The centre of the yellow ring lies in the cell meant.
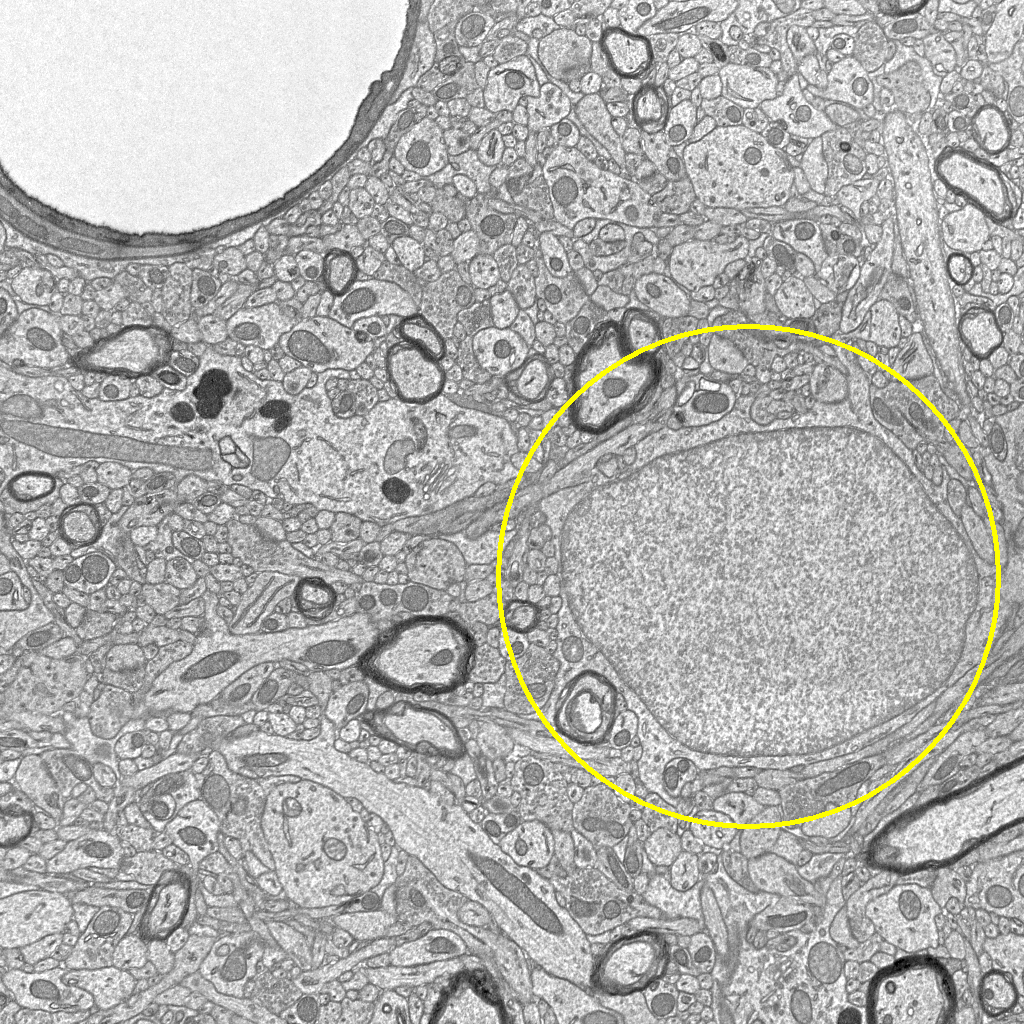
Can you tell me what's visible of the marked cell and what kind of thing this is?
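Start with the nucleus: you can follow its whole outline inside the picture. It is a large oval, and its long axis runs roughly left to right. In this section no nucleolus can be seen. Now move out to the cytoplasm, where there are no stacks of rough endoplasmic reticulum. This cell is an astrocyte.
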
